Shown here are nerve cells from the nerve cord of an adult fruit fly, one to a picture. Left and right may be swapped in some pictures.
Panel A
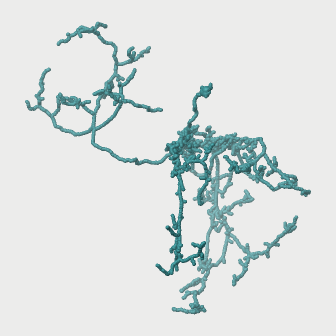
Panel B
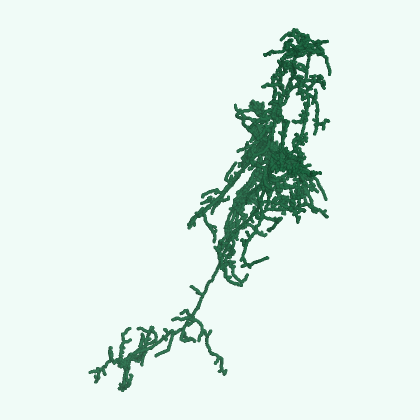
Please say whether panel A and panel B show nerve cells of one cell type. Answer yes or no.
no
